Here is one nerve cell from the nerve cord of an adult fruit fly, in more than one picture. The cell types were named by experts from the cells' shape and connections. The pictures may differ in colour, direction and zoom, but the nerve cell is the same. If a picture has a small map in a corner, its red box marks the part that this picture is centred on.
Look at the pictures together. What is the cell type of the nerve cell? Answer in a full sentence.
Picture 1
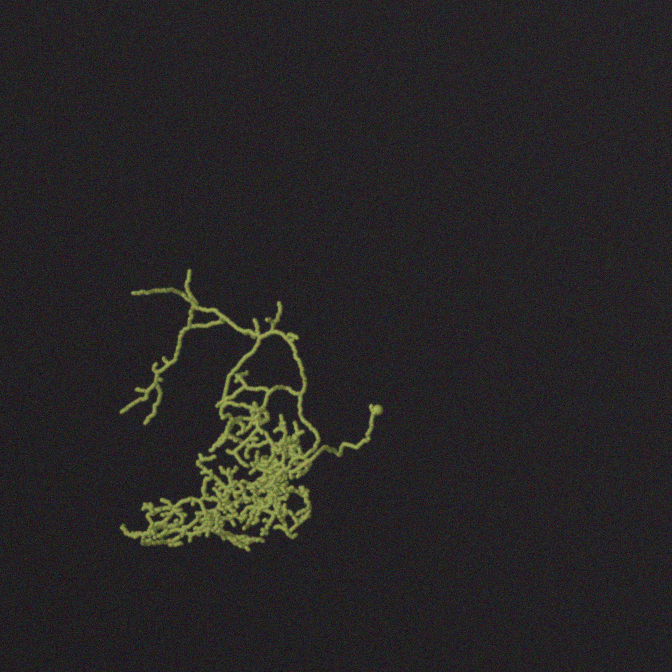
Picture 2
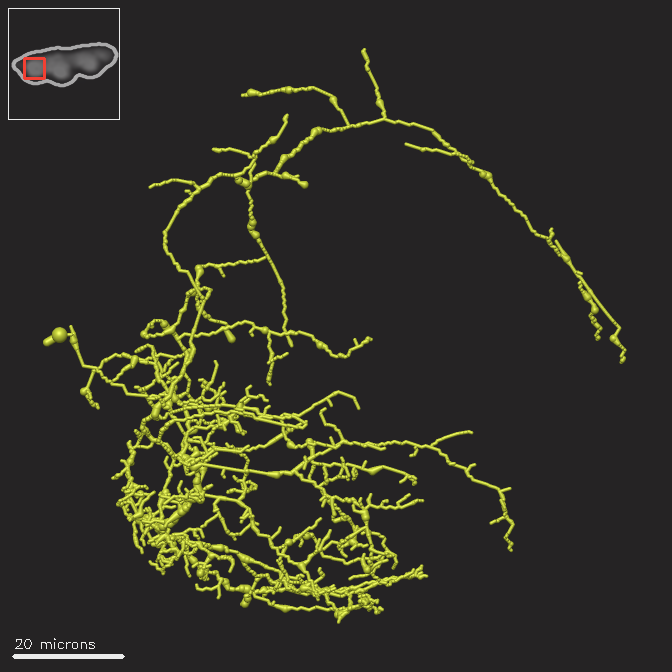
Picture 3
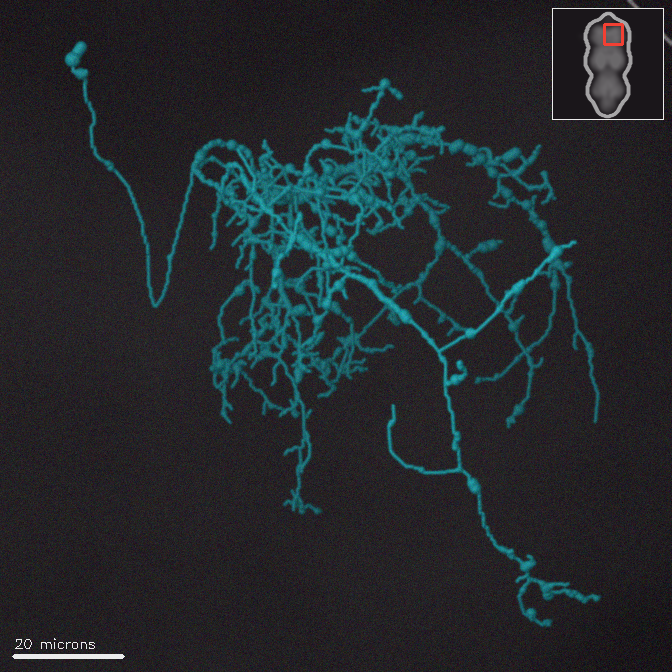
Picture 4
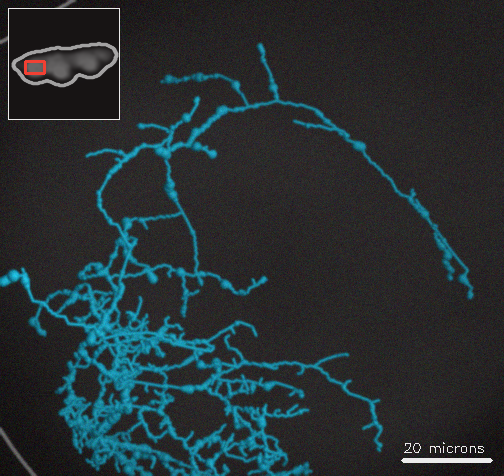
The cell type is IN09B038.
